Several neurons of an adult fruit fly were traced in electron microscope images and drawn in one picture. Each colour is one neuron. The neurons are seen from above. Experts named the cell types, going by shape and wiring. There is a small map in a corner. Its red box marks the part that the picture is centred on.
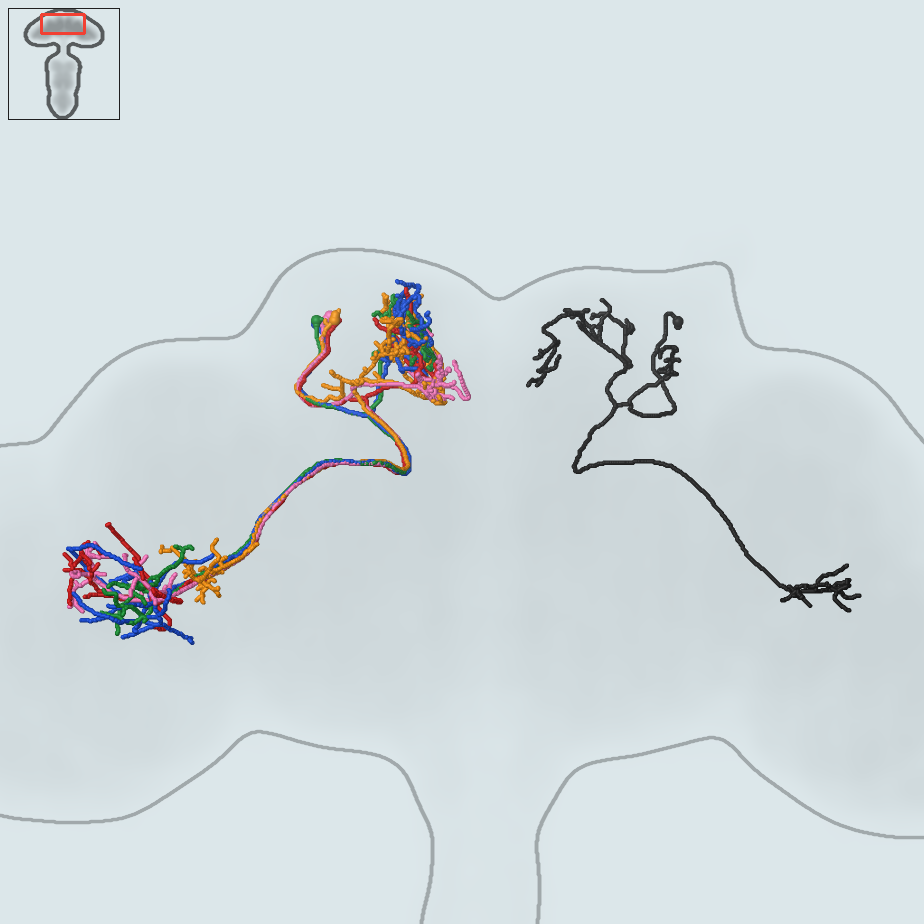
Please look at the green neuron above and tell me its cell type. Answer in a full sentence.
The cell type is M_vPNml83.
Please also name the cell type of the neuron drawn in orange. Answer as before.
The cell type is M_vPNml72.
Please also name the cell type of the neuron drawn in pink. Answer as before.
The cell type is DM4_vPN.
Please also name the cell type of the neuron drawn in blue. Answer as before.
The cell type is M_vPNml87.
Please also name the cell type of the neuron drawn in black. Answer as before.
The cell type is CB2711.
